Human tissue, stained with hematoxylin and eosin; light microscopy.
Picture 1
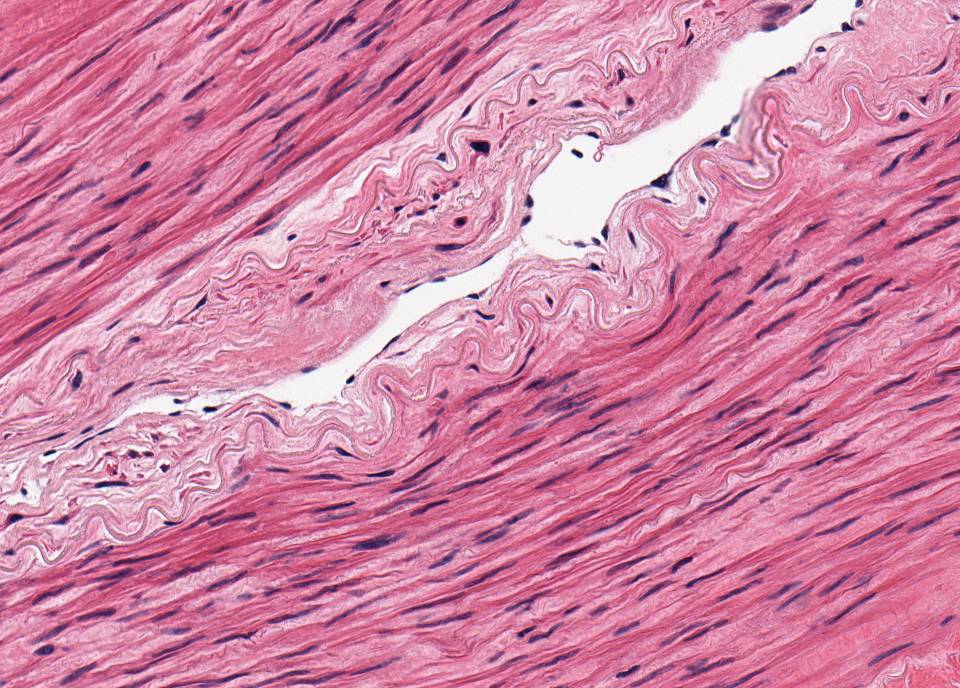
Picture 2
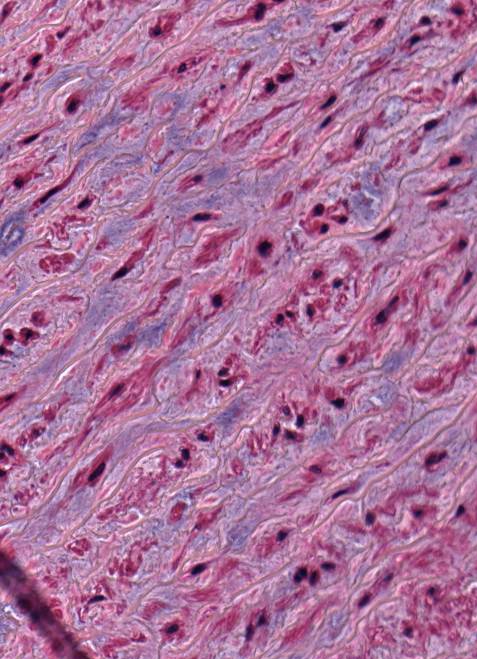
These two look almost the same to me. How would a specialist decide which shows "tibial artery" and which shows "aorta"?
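Answer: picture 1 is the tibial artery; picture 2 is the aorta. In the tibial artery, a narrow slit-like lumen crosses the centre diagonally, lower left to upper right, lined by scattered small, flat, dark endothelial nuclei. Smooth muscle cells fill the upper left and lower right, running parallel to the lumen, with elongated, cigar-shaped, dark purple nuclei.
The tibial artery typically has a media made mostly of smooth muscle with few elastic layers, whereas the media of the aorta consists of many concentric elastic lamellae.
In the aorta, the elongated cells have strongly pink-red cytoplasm, with thin pale wavy lines running between them parallel to their long axis. Patches of pale blue-grey ground substance lie between the cells, most marked on the left; no epithelium or glands are present.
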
